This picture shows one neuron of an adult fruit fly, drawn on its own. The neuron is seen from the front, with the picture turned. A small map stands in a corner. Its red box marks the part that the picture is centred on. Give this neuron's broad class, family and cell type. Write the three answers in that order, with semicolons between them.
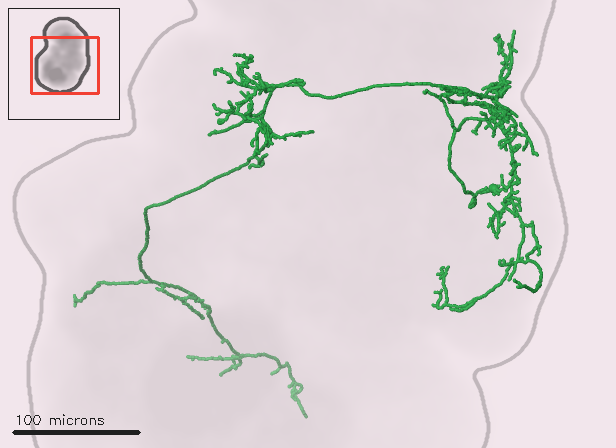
descending neuron; hemilineage SMPpv1; DNpe035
